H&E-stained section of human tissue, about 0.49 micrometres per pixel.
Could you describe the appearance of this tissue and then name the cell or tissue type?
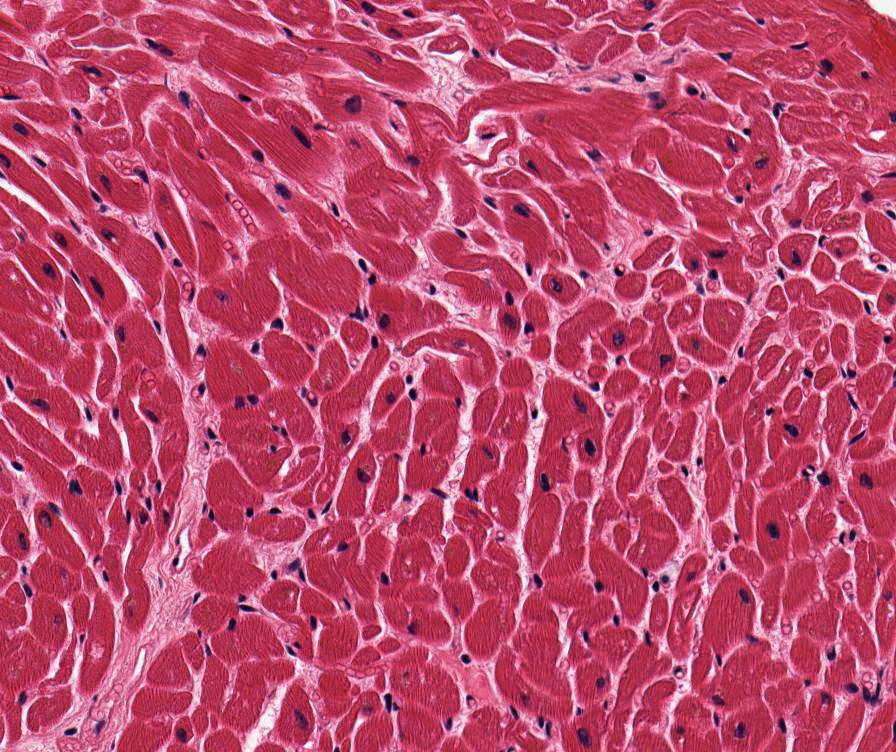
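One: fibres are cut mostly lengthwise upper left and mostly in cross-section lower right. Two: they branch and join neighbours, not separate parallel cylinders. Three: thin paler pink connective tissue strands with small dark elongated nuclei lie between them. Name: left ventricle of the heart.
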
